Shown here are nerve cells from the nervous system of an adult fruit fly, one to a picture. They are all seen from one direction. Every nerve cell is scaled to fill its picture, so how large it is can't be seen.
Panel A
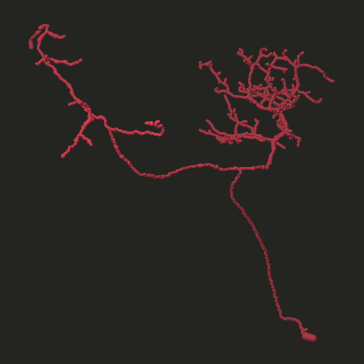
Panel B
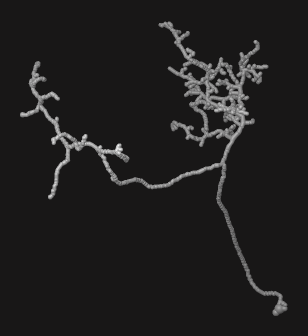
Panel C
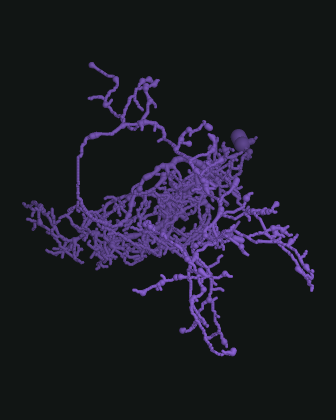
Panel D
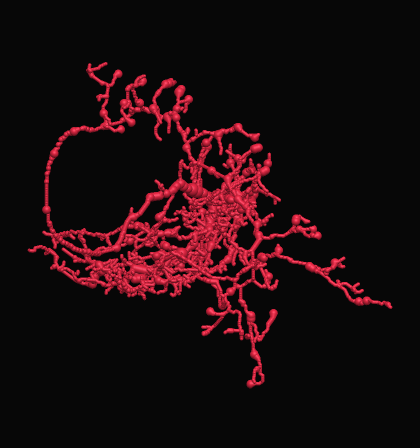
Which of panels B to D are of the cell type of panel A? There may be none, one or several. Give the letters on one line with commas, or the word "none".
B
